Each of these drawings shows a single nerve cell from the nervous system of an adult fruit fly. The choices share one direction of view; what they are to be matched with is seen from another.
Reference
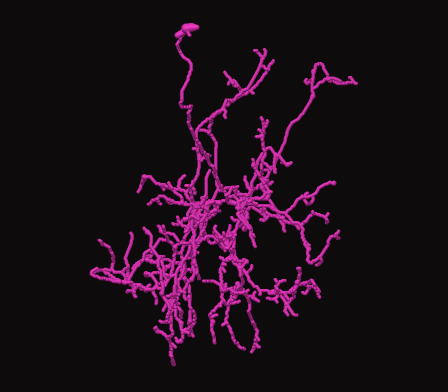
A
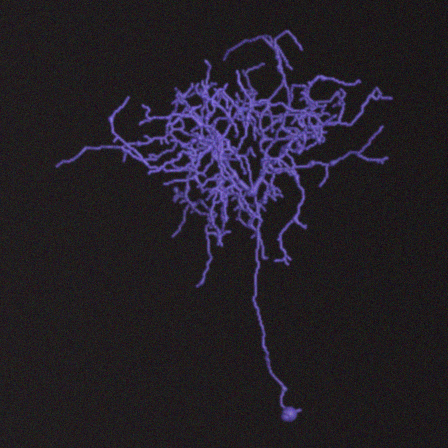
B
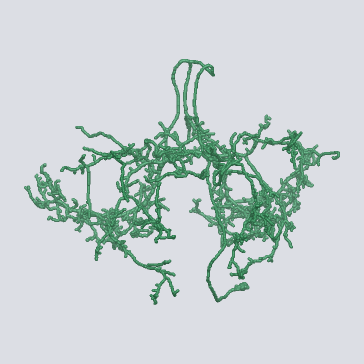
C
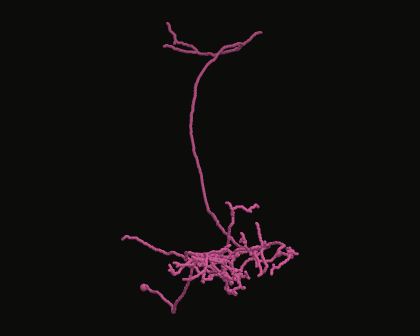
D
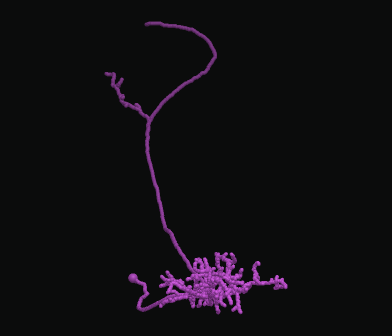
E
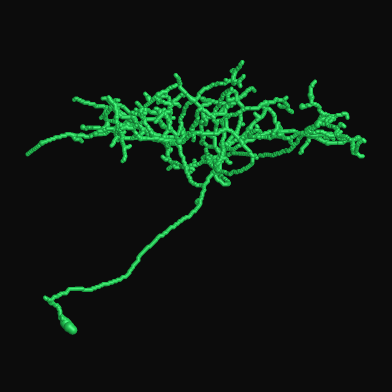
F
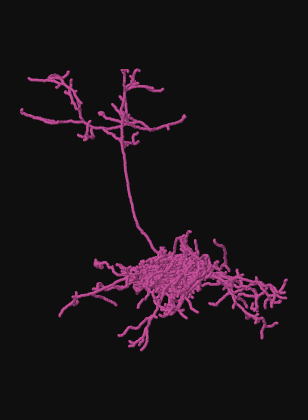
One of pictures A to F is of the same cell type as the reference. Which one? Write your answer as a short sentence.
The nerve cell in picture A is of the same cell type.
